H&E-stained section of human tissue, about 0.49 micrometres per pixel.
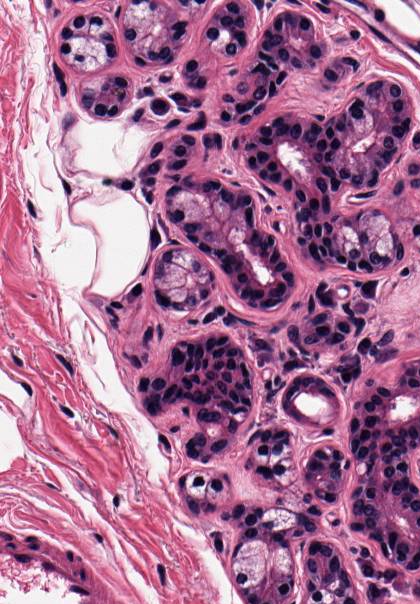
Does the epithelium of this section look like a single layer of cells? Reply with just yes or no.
Yes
